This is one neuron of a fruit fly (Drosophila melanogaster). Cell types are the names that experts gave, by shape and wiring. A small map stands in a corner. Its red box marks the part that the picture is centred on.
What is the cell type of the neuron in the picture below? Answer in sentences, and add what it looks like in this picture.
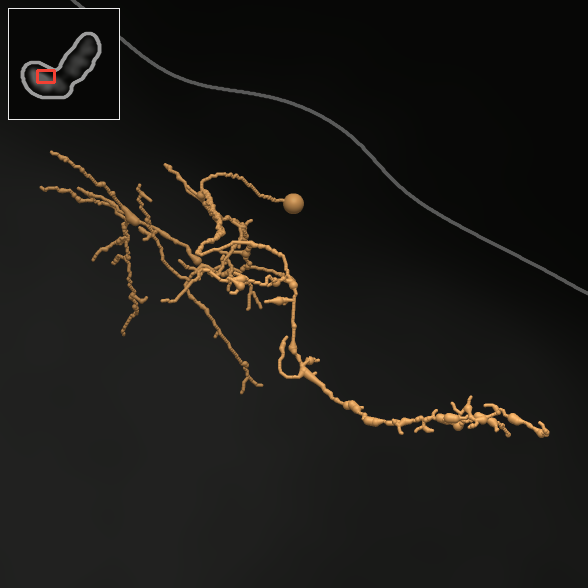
Its cell type is CB1997. Its broad class is central-brain intrinsic neuron. The picture shows dozens of branch ends. As drawn here it is wider than it is tall.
